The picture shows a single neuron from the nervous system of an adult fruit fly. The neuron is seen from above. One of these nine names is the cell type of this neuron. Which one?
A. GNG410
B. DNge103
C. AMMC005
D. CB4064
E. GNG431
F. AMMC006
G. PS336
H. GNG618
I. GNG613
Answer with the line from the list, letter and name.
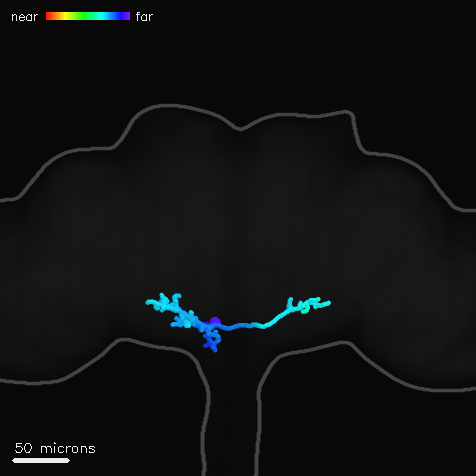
H. GNG618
